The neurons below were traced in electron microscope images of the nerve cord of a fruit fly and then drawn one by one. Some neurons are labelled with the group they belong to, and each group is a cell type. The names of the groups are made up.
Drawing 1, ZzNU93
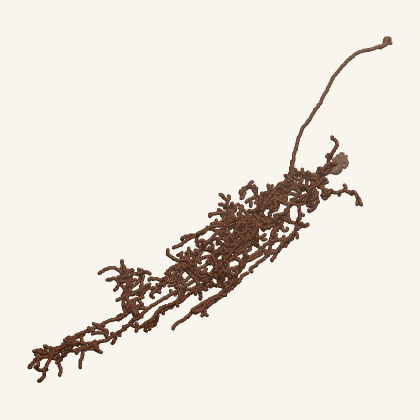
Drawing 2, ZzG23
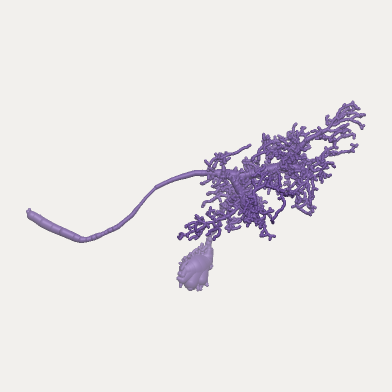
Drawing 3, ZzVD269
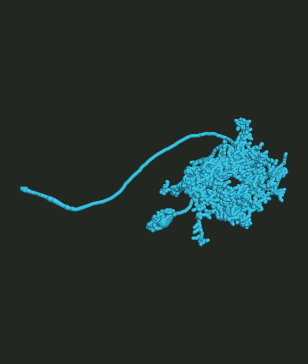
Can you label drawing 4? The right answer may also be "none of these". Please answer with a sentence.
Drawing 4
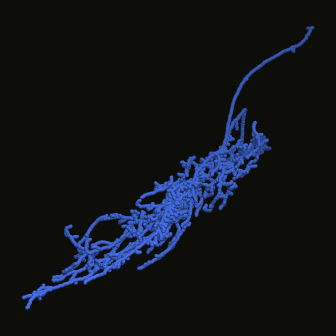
It belongs to ZzNU93.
